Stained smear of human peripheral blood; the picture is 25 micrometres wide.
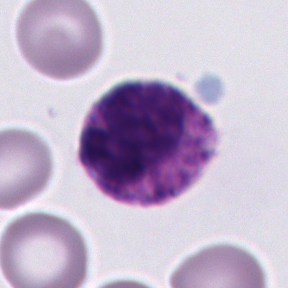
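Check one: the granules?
Coarse, dark purple, scattered over the whole cell, nucleus included.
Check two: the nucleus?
A dark mass filling most of the cell toward the upper left, its edges hard to trace because granules lie over it.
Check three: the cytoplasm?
Pinkish-lilac where visible, at the lower right.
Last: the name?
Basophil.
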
